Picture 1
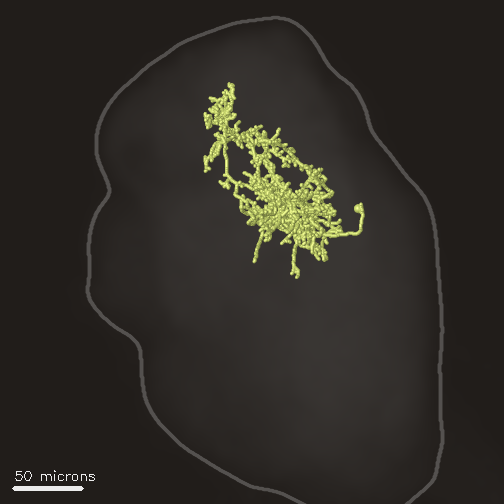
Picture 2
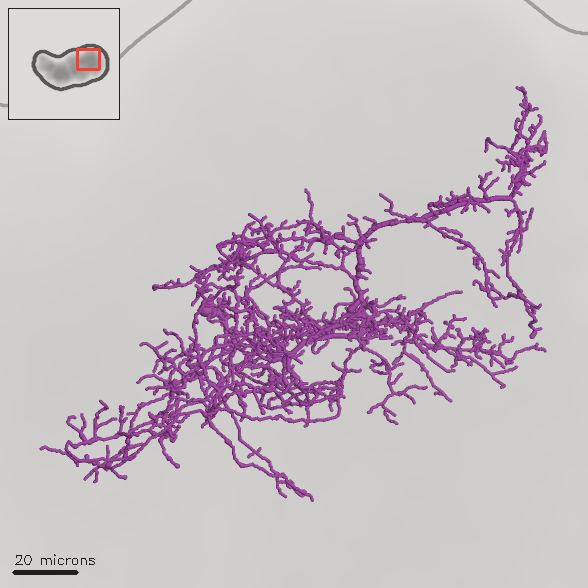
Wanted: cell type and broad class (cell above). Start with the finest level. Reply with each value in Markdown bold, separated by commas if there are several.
**CL263**, **central-brain intrinsic neuron**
